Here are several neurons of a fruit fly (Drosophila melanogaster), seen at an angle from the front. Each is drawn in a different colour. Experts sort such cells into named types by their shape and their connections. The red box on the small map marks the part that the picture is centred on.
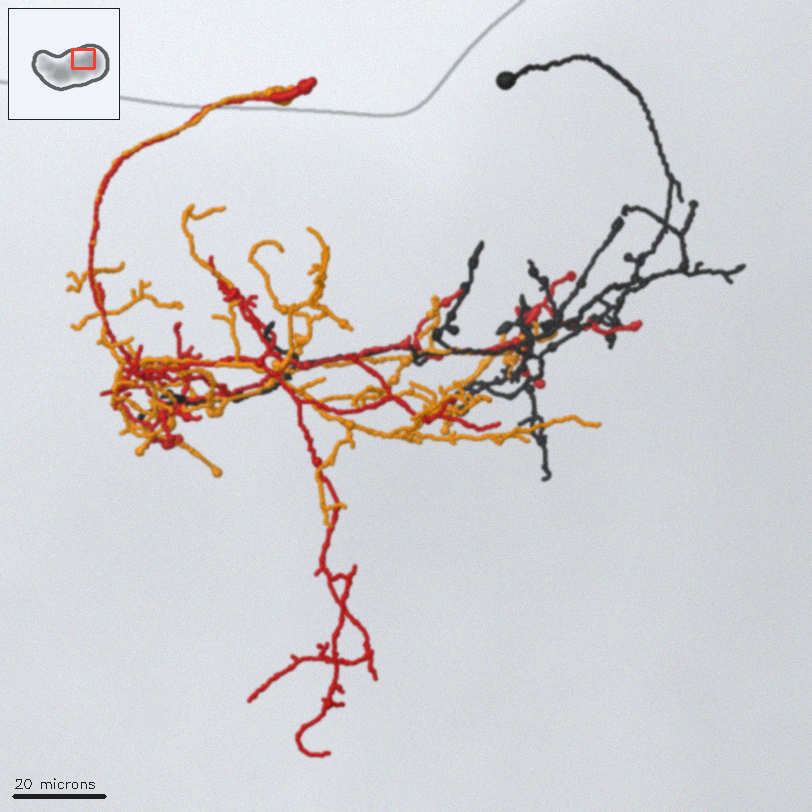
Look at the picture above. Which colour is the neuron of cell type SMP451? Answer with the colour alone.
red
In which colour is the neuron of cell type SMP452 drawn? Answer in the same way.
orange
